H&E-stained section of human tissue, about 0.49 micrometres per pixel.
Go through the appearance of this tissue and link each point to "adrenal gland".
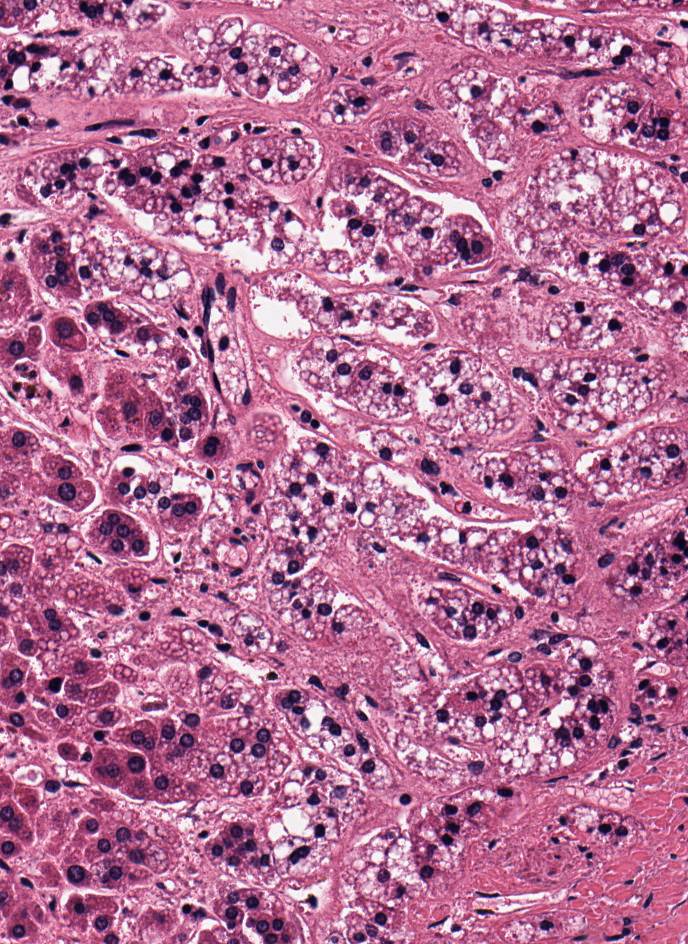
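What is shown is adrenal gland.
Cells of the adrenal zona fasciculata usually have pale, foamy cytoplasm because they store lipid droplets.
The cells across the upper and right parts of the field match this, with pale cytoplasm filled with many small clear vacuoles. Those in the lower left differ, having compact, deeply eosinophilic cytoplasm with few or no vacuoles. Throughout, the cells lie in rounded nests and short cords between thin pink fibrous septa, and their nuclei are small, round and dark-staining.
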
